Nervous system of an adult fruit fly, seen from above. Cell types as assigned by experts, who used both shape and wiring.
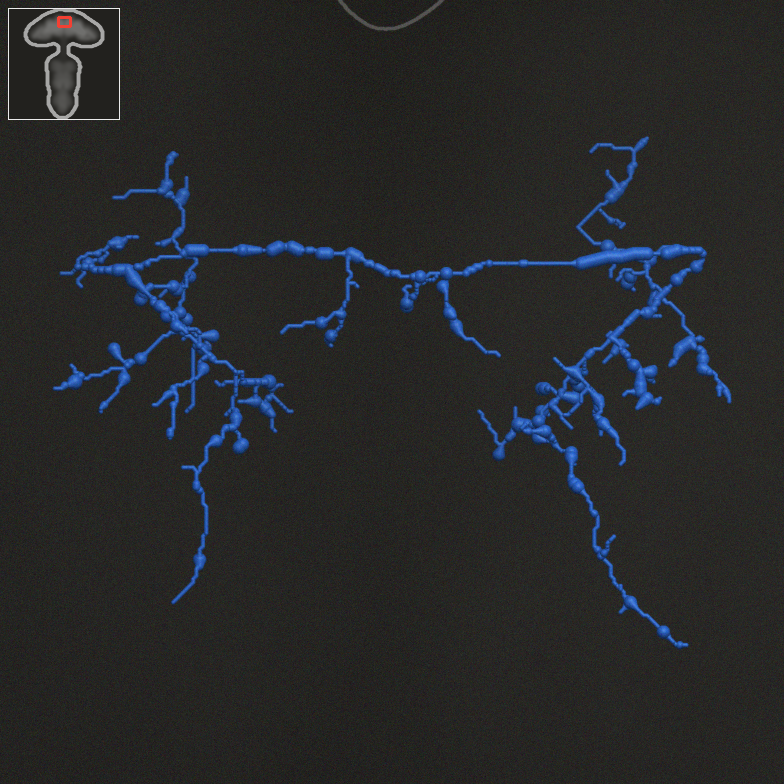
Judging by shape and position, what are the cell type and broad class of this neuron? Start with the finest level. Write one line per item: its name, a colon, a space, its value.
cell type: SLP212_a
broad class: central-brain intrinsic neuron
